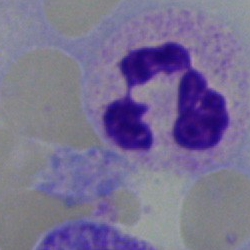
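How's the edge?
Roughly round, and smooth all the way along.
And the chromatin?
Dark purple, coarsely clumped, with no nucleoli showing.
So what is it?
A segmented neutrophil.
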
